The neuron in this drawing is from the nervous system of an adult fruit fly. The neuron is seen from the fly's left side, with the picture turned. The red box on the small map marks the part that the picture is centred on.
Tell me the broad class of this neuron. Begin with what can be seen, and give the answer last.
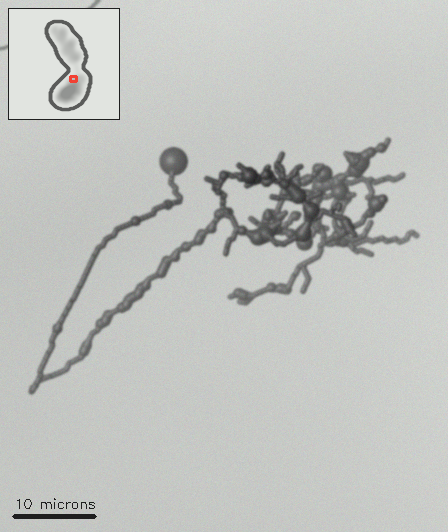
By the scale bar it is about 50 microns wide in this view. In this view it is wider than it is tall. Its broad class is optic-lobe intrinsic neuron.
